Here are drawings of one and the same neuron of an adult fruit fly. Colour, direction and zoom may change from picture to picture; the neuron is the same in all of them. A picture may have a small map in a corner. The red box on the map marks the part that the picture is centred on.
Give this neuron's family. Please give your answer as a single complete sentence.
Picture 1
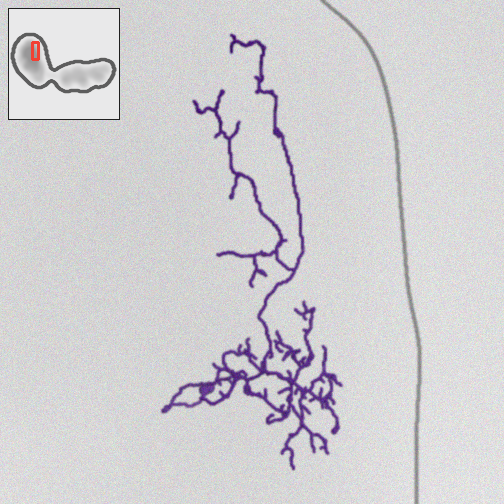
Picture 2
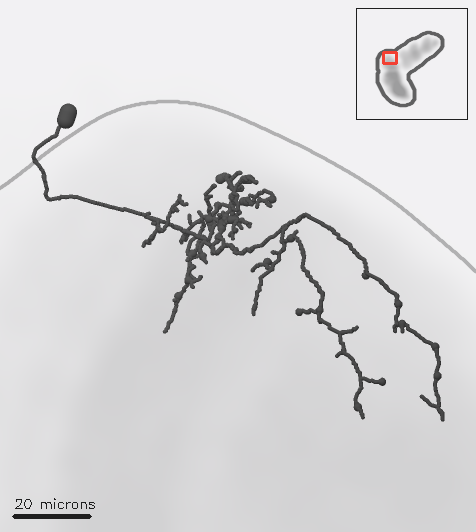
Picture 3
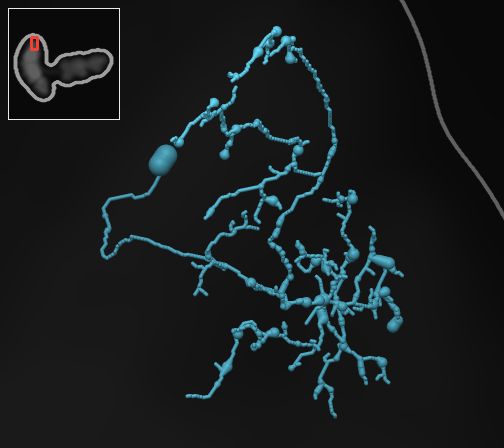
Within family Cm is found this neuron.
